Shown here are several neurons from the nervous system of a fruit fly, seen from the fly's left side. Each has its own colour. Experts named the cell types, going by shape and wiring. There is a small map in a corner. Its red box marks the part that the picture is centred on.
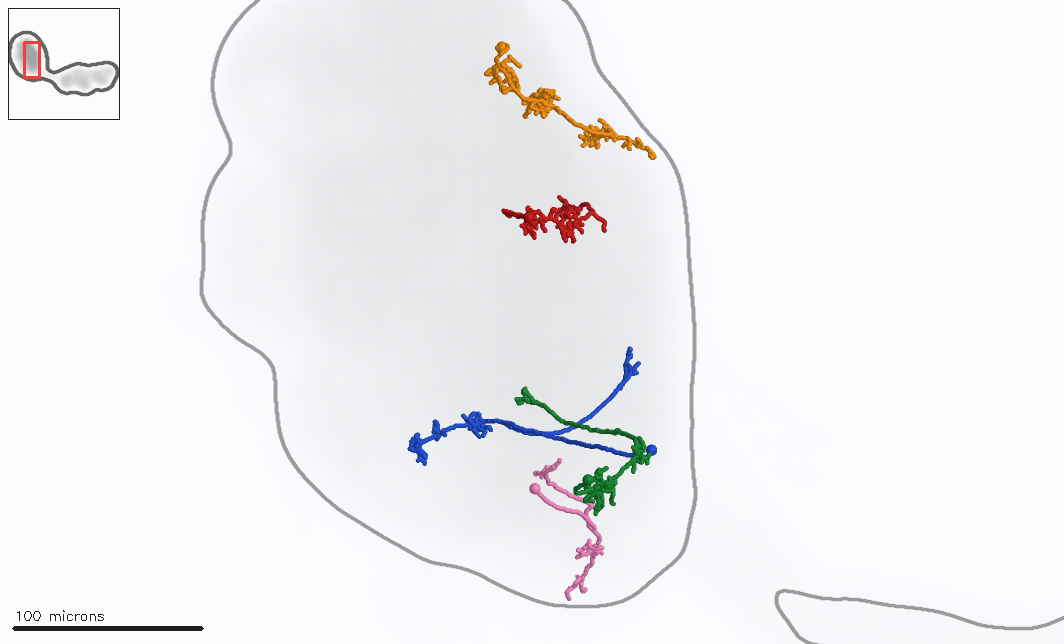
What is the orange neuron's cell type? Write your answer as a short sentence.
The cell type is TmY5a.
